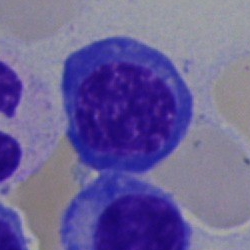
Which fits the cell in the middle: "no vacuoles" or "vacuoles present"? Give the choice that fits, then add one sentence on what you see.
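No vacuoles. The cytoplasm shows no vacuoles.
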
